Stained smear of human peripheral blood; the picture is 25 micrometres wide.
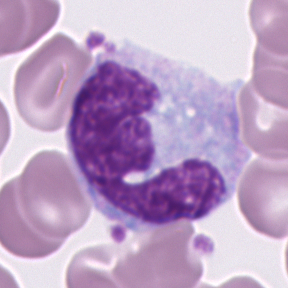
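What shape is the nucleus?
A single unsegmented mass bent into a horseshoe or C shape, its concave side facing right toward the bulk of the cytoplasm.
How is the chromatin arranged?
As a lacy network of strands with paler gaps, not uniformly solid.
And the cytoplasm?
Abundant and pale greyish blue.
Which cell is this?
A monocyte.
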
